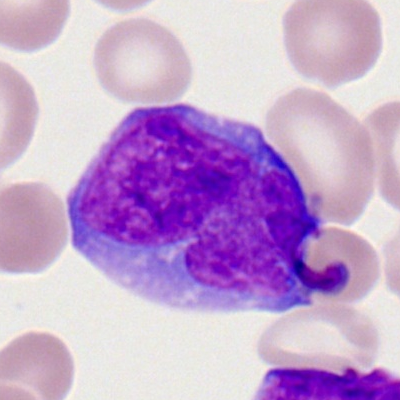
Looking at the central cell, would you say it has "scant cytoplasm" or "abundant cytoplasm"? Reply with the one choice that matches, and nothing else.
Scant cytoplasm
